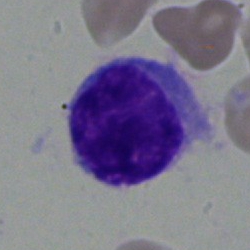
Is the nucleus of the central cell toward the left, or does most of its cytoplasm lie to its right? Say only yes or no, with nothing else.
Yes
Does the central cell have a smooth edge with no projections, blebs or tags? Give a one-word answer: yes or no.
No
